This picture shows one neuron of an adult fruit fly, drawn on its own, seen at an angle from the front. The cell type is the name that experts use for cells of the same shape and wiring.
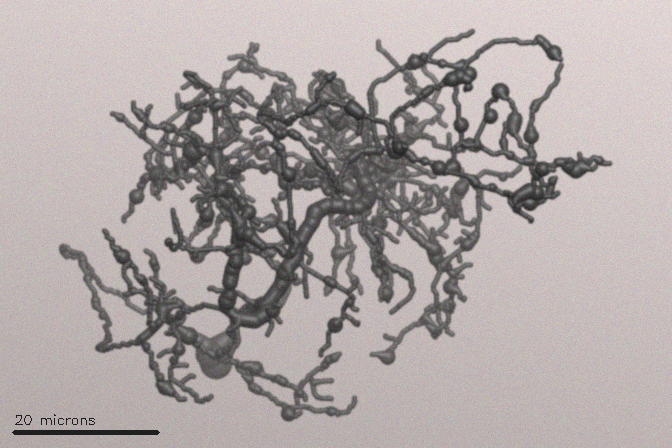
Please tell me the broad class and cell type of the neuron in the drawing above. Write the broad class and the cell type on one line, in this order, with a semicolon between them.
nerve-cord intrinsic neuron; INXXX217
